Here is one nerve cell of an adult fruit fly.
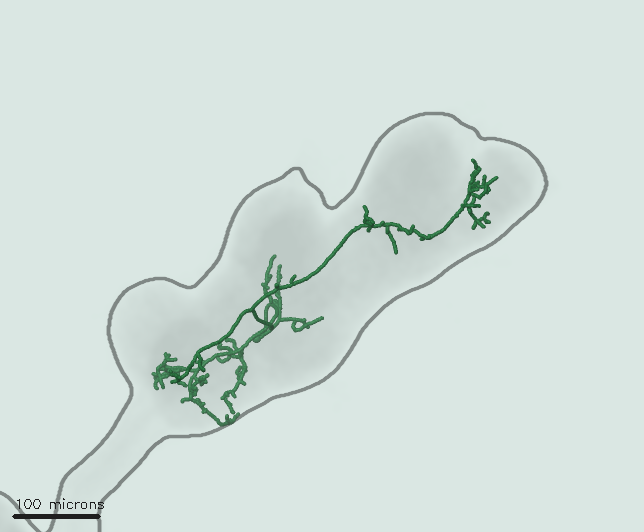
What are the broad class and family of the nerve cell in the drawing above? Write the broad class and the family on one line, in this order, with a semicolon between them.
nerve-cord intrinsic neuron; hemilineage 08B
